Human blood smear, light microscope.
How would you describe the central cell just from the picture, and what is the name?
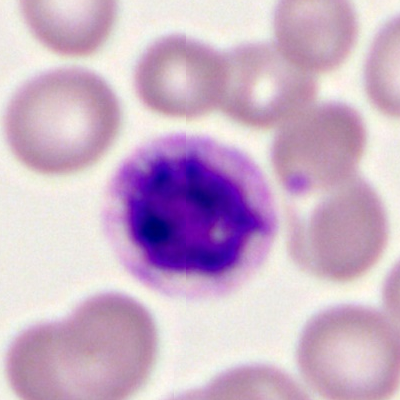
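An irregular, angular outline marks the nucleus. Its chromatin is dark purple, with darker clumped patches. A small pale spot sits in the lower right part of the nucleus. Fine purple specks are scattered through the cytoplasm. Name: basophil.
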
